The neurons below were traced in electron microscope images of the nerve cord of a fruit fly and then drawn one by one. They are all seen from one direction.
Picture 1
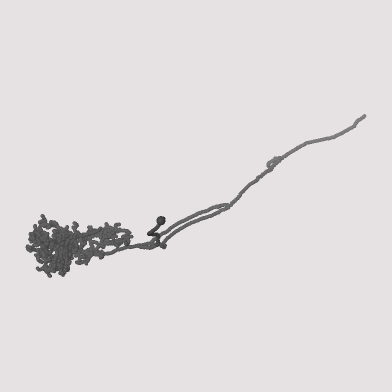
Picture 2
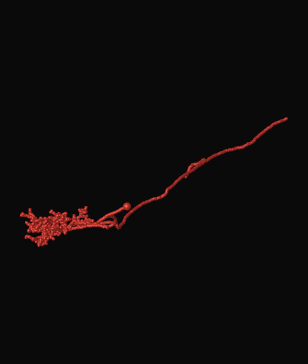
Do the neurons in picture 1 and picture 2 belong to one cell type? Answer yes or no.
yes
